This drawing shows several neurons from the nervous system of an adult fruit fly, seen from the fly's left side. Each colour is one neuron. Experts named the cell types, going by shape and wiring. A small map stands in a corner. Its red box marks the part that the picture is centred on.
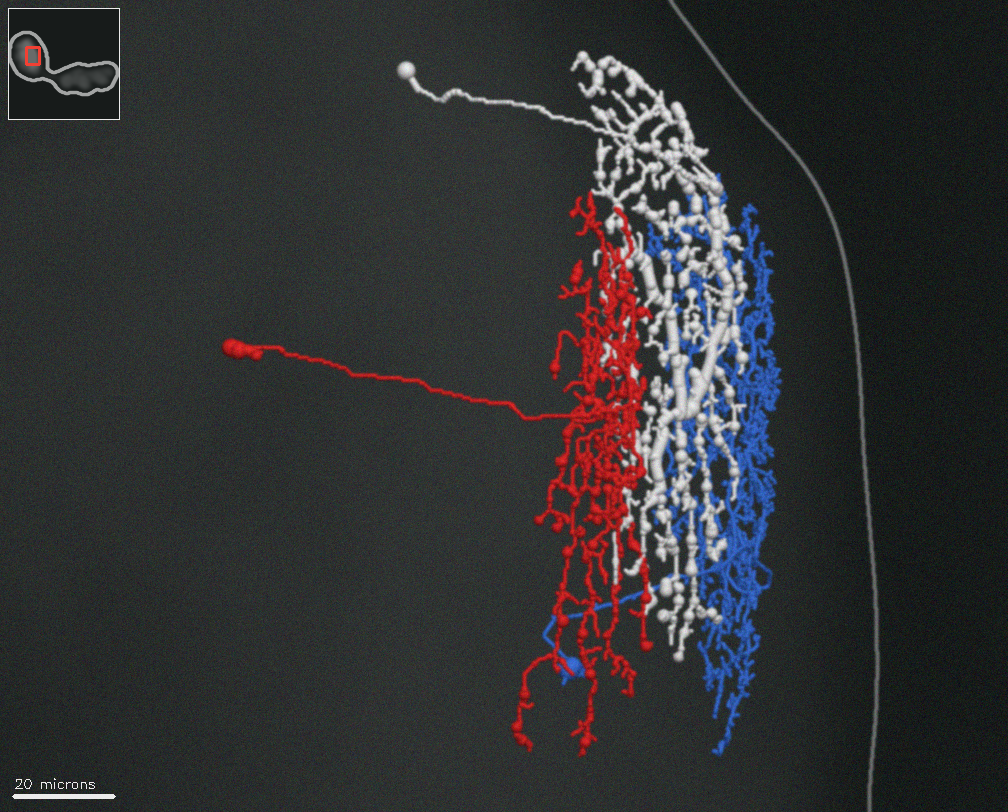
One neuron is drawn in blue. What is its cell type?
Li15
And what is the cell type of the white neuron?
Li28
